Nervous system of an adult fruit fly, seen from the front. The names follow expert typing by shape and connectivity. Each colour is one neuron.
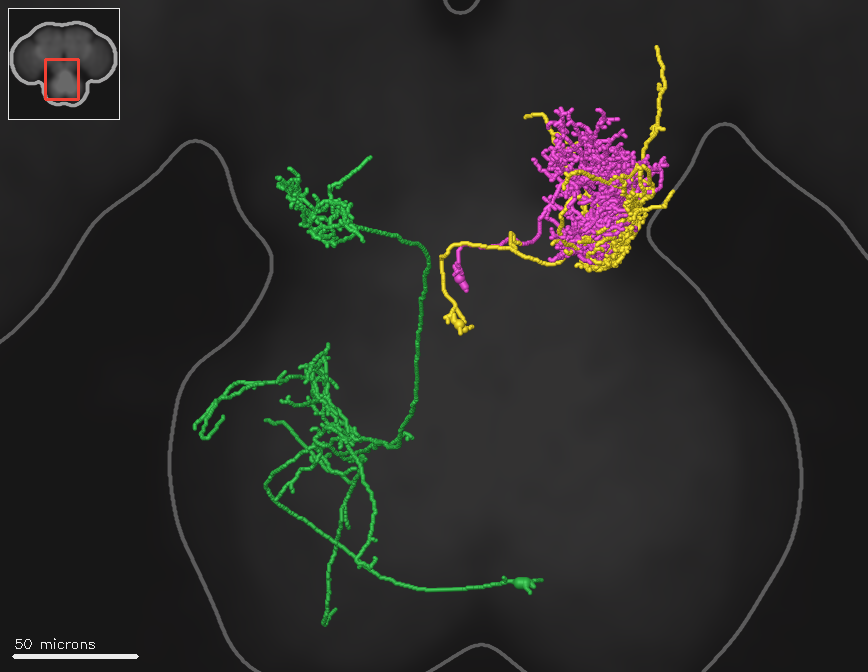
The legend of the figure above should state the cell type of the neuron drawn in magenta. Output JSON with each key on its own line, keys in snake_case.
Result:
{
 "cell_type": "GNG190"
}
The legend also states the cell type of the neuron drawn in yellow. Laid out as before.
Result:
{
 "cell_type": "GNG665"
}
